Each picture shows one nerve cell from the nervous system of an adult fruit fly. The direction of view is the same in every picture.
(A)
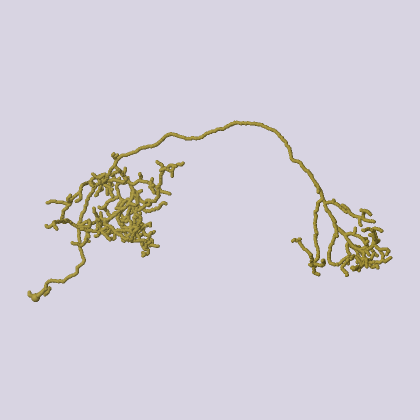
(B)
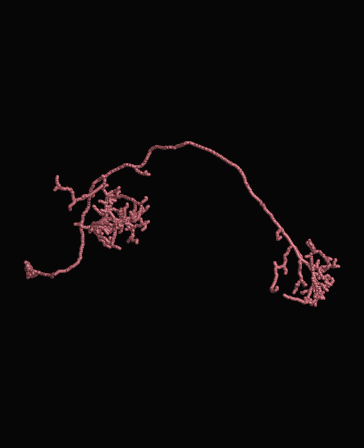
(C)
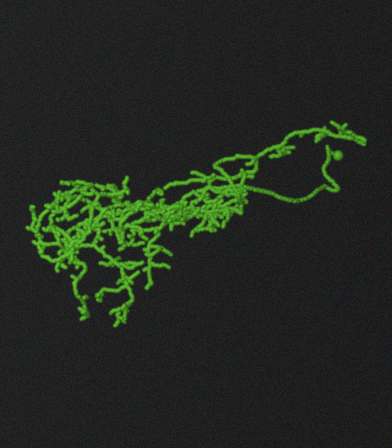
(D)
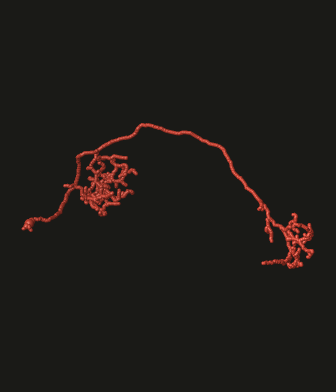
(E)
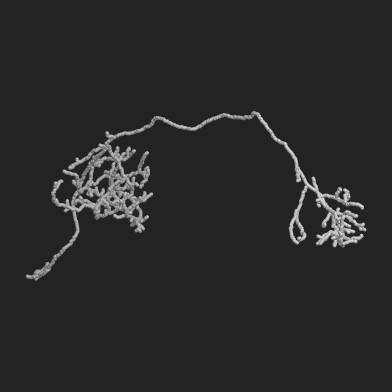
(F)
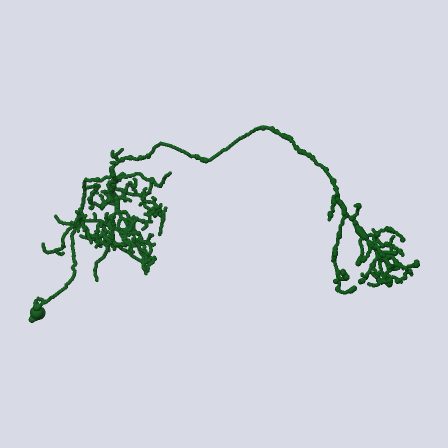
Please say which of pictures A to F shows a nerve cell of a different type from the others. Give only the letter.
C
